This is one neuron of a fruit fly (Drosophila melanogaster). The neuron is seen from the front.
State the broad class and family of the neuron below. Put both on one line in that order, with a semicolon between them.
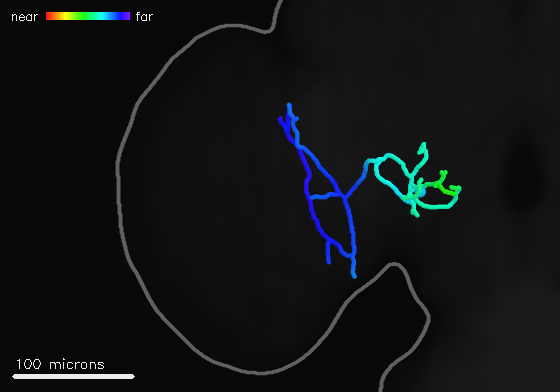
visual centrifugal neuron; LPT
